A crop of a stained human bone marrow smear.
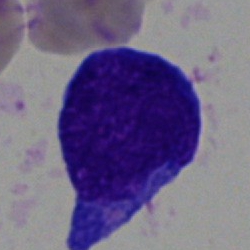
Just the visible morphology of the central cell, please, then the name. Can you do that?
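Rounded above, the cell tapers into a tail-like extension at the lower left. Chromatin dark purple, finely stippled throughout the nucleus. Cytoplasm scant, deep blue, most of it lying in the tapering tail at the bottom. Result: blast.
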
